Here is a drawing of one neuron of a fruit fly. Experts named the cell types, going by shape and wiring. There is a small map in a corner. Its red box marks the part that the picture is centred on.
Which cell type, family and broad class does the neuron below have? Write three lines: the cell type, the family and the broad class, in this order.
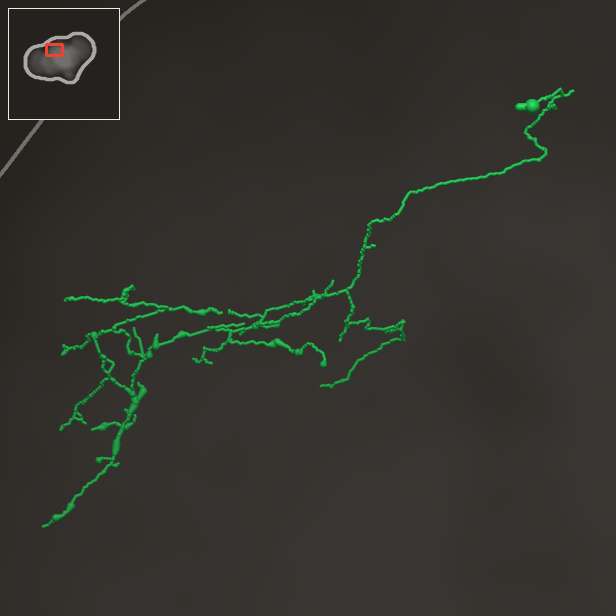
IN14A123
hemilineage 14A
nerve-cord intrinsic neuron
